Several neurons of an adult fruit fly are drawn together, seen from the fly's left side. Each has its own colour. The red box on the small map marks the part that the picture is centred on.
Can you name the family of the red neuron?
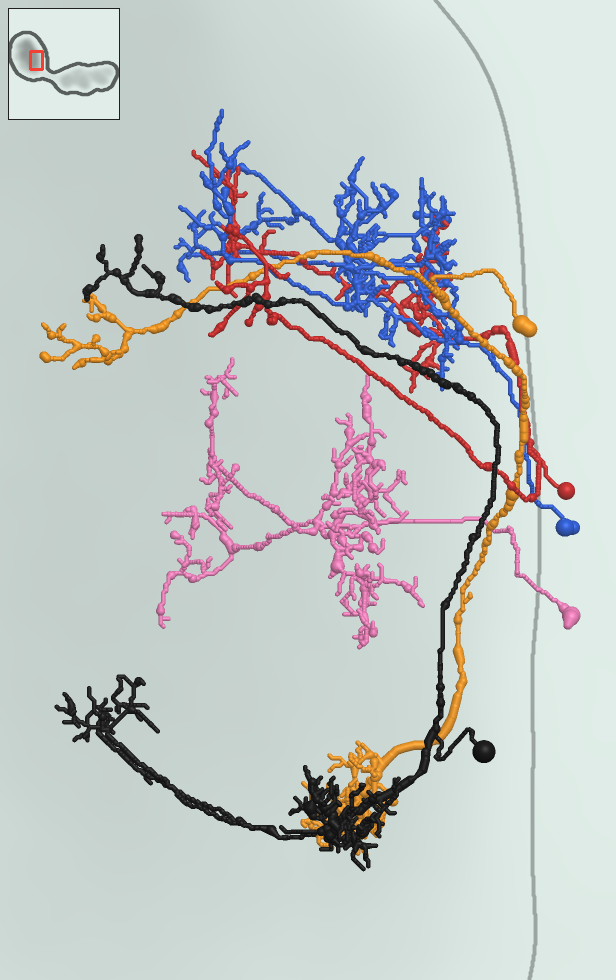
LLPC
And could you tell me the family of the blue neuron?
Y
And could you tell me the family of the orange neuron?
LPC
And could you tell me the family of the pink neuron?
Y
